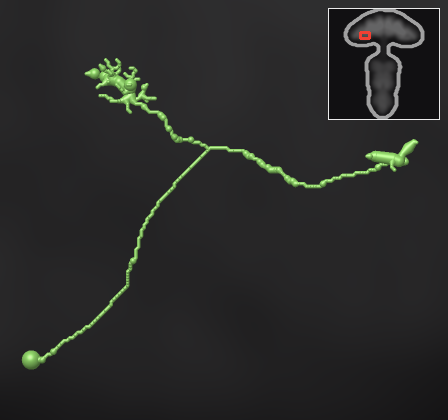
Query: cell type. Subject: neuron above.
T3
